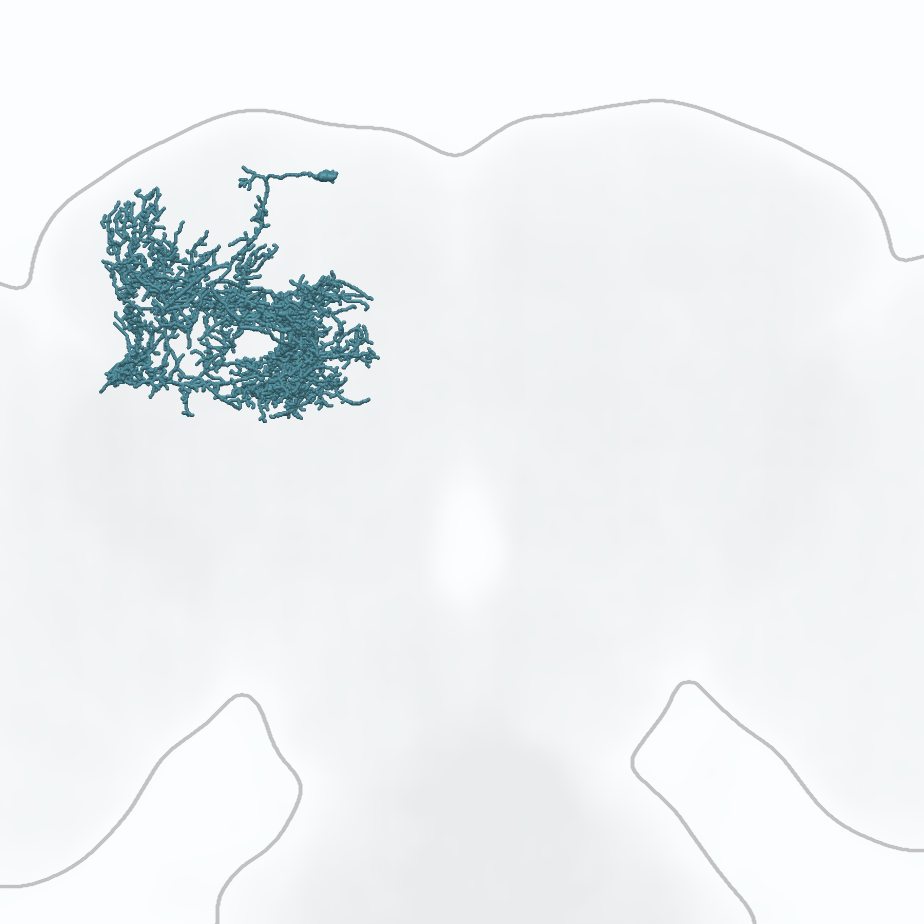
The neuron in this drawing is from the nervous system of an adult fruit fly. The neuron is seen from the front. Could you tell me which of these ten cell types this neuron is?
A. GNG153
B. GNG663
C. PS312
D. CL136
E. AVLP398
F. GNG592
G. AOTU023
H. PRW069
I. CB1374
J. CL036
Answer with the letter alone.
J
